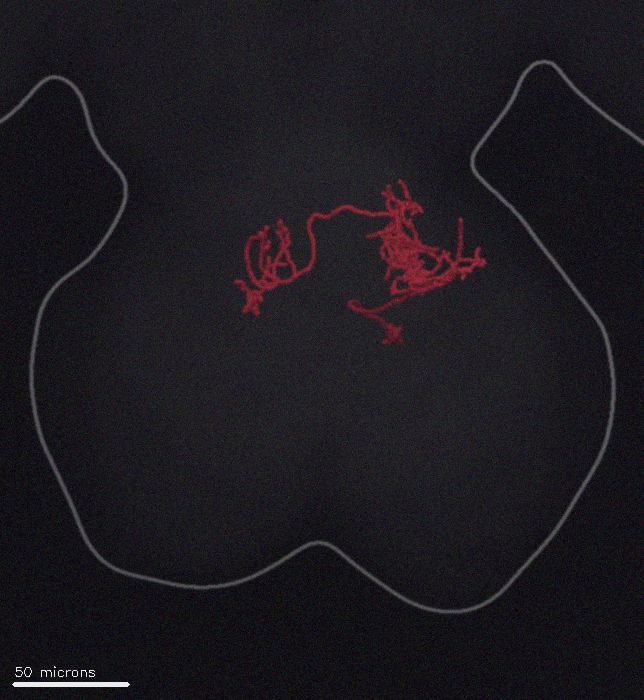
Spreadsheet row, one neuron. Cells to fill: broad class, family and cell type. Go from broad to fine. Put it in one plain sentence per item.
A nerve-cord intrinsic neuron of hemilineage 06A, type IN06A021.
